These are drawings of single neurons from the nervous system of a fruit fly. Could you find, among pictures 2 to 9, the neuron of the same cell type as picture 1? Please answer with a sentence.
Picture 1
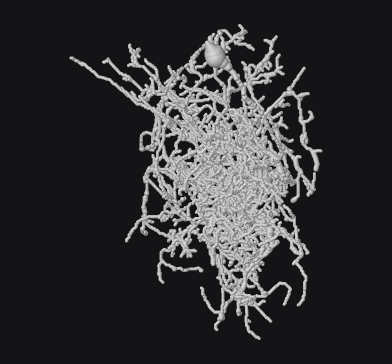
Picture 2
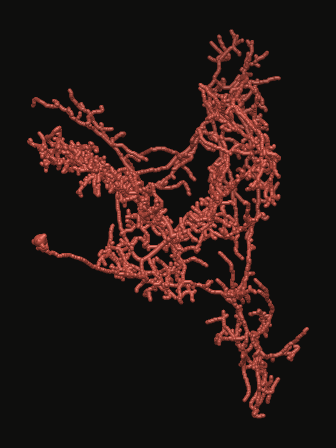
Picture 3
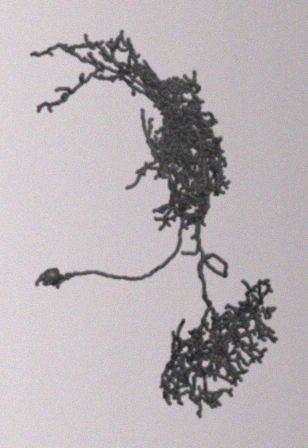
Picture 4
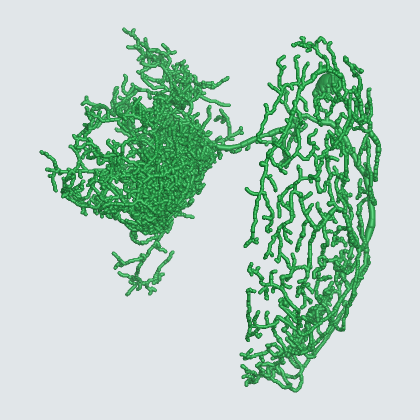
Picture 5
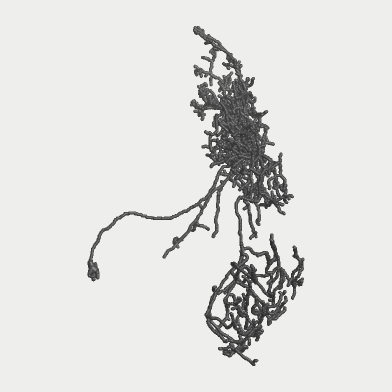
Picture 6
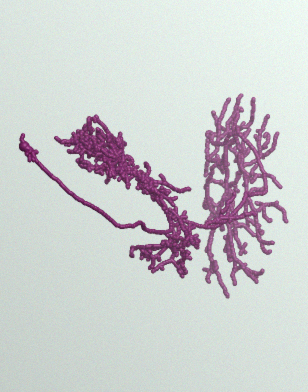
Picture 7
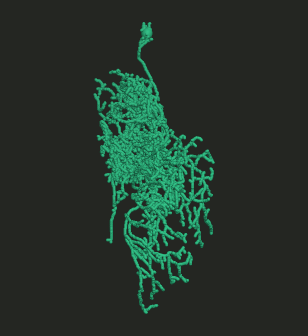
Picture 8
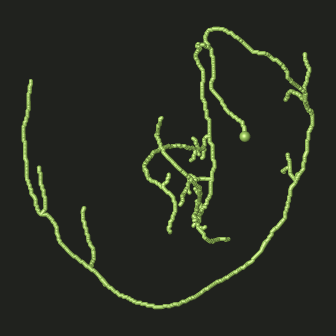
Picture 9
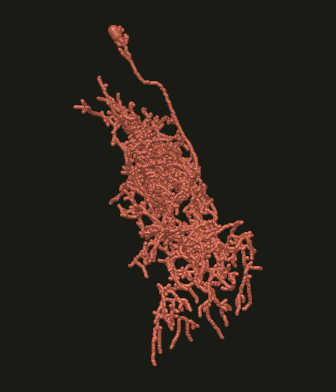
The neuron in picture 9 is of the same cell type.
